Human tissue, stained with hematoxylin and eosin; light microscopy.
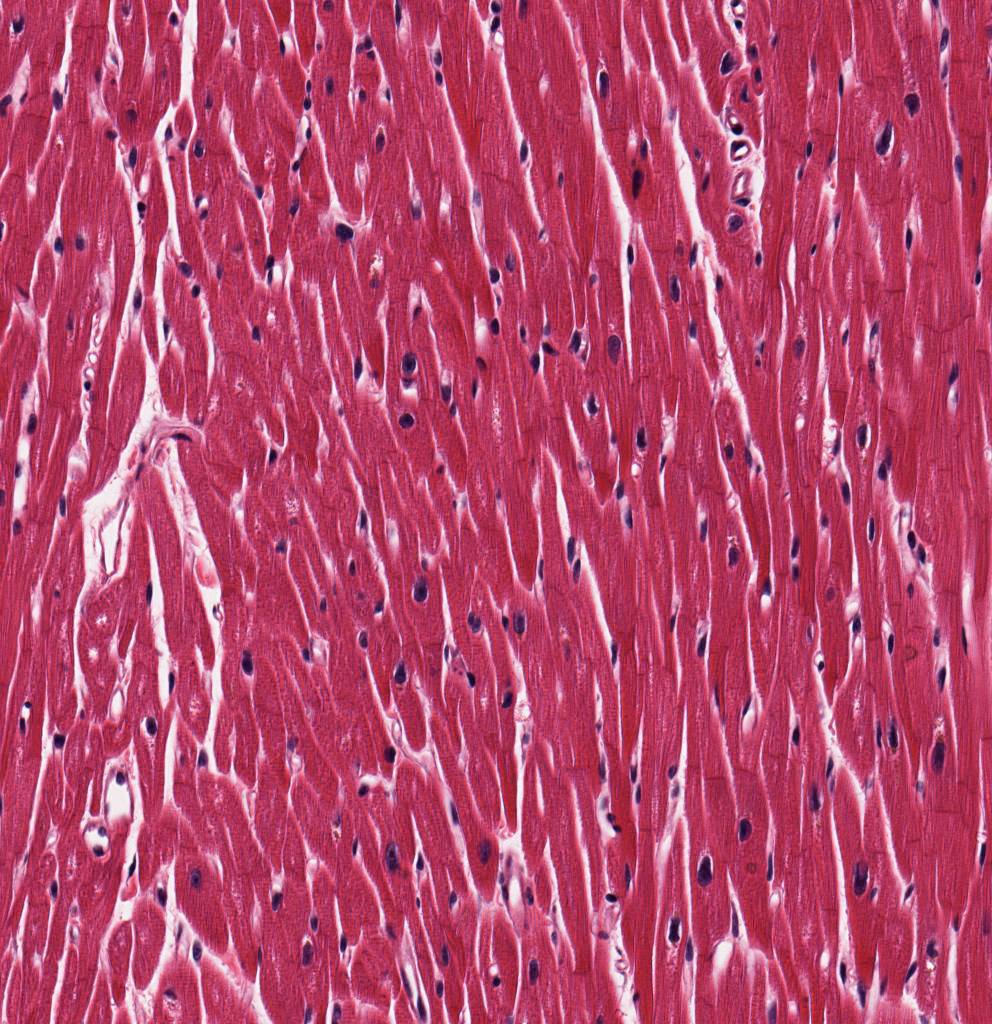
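Left ventricle of the heart, stained with haematoxylin and eosin. Closely packed muscle fibres, cut lengthwise and running mainly from top to bottom, fill the whole field. The fibres branch and join neighbouring fibres. Their cytoplasm is deep pink with faint cross-striations. Some nuclei have a small pale zone of cytoplasm at their ends.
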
